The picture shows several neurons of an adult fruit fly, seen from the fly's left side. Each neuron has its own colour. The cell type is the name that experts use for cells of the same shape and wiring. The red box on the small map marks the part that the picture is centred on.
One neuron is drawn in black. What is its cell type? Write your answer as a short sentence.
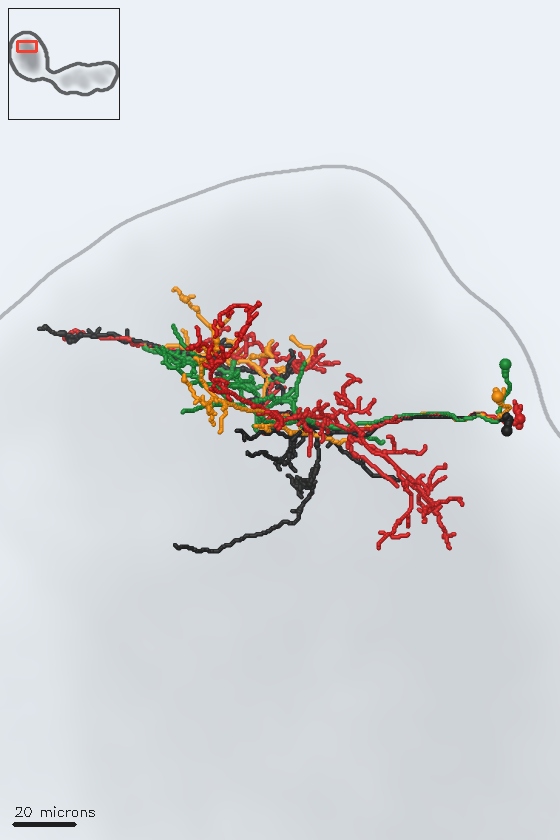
The cell type is SMP267.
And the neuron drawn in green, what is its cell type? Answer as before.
The cell type is SMP281.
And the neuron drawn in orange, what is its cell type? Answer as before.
The cell type is SMP268.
